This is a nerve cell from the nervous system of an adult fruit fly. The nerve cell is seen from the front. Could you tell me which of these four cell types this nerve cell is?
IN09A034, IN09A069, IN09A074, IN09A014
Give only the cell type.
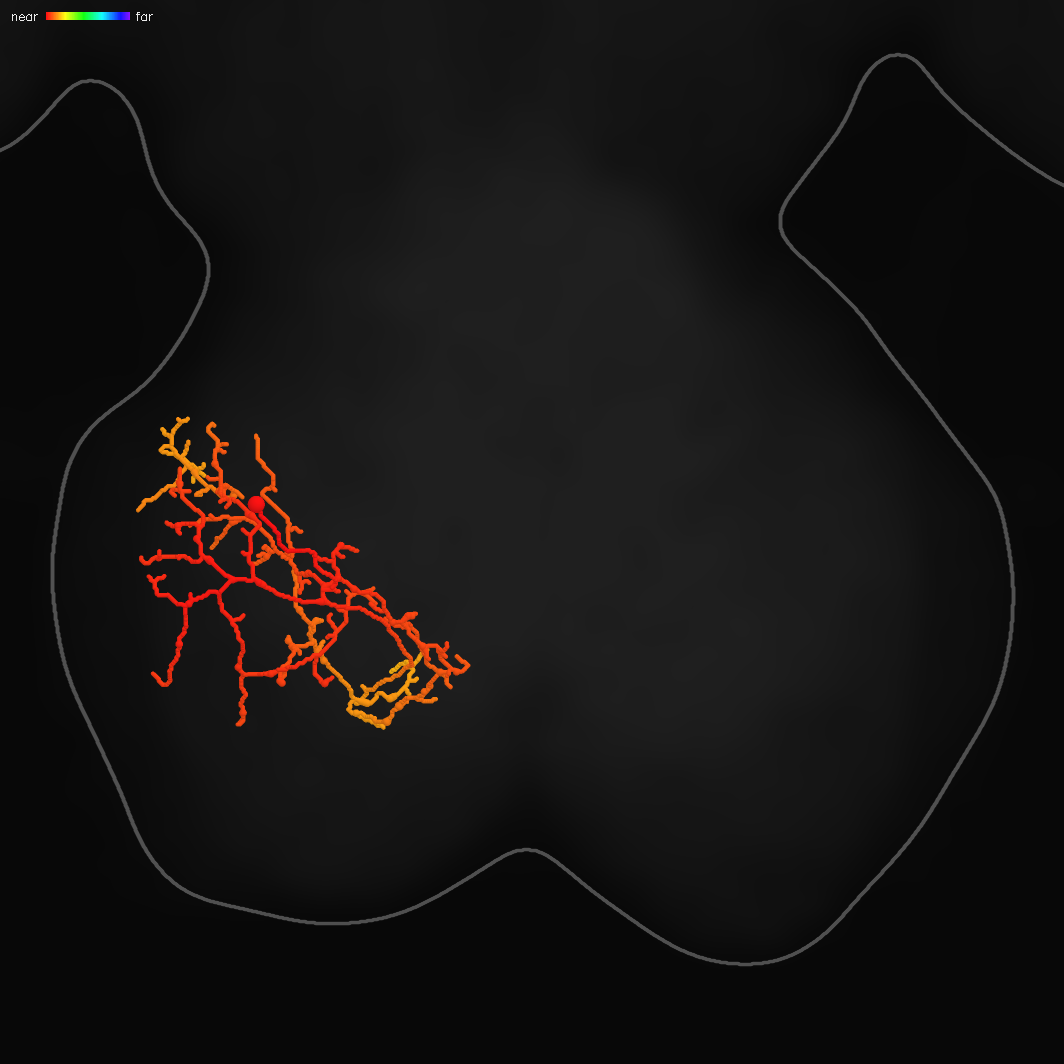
IN09A069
